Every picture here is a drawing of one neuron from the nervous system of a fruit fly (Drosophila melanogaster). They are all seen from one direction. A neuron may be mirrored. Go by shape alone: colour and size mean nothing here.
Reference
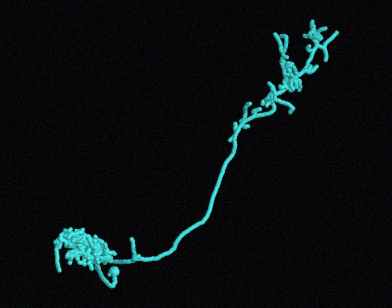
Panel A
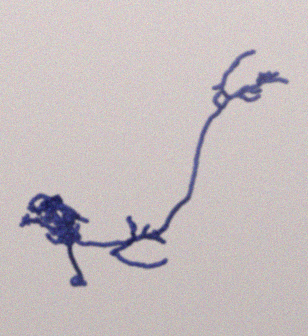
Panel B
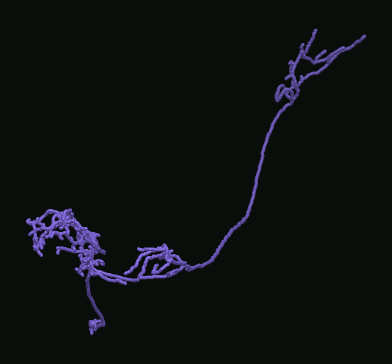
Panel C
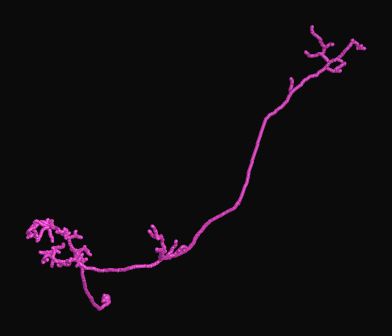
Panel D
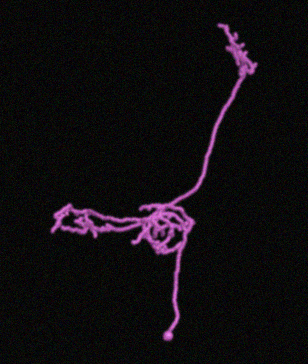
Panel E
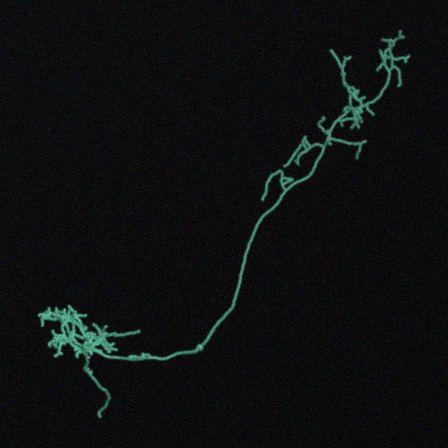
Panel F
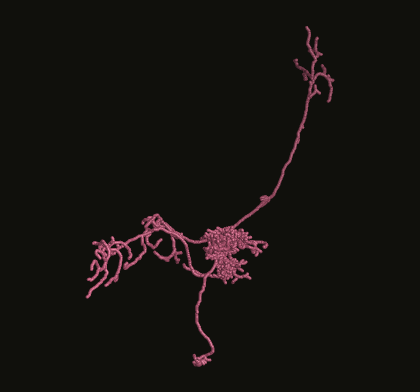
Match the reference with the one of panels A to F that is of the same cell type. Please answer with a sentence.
Panel E shows a neuron of the same cell type.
